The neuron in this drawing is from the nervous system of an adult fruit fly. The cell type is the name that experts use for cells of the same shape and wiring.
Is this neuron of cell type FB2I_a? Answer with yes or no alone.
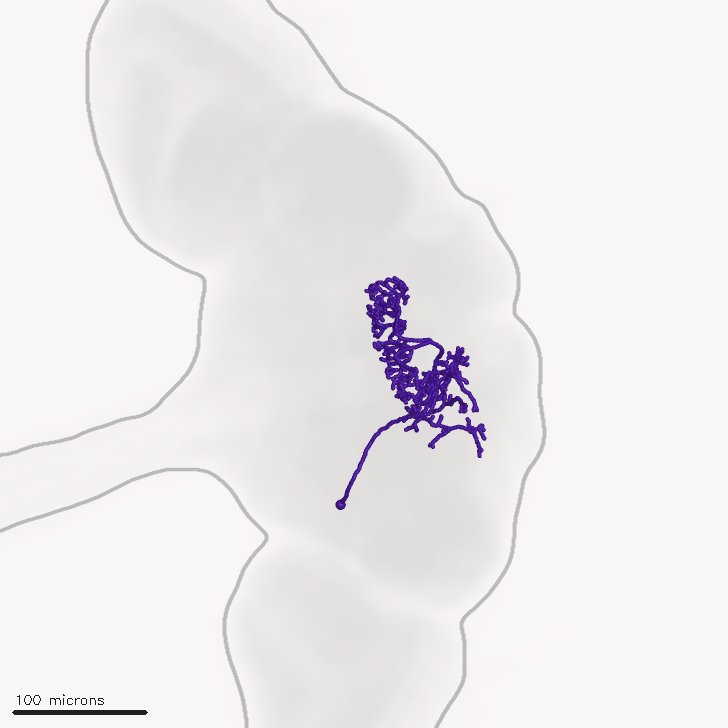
no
